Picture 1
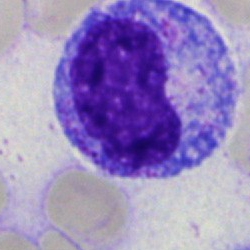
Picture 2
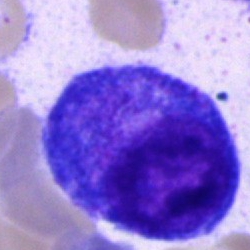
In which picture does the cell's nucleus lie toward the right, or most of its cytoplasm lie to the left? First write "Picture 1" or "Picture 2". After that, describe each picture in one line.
Picture 2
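What picture 1 shows: The nucleus lies off-centre towards the left of the cell.
What picture 2 shows: The nucleus sits off-centre toward the lower right of the cell.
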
